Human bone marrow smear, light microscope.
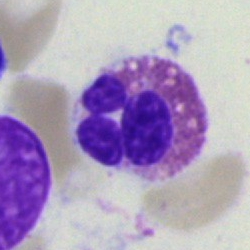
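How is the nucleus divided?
I see it split into three separate lobes, all in the left part of the cell, leaving most of the cytoplasm on the right.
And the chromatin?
Dense and dark purple.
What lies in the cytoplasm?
Several small pale round spots, scattered about.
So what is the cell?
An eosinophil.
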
